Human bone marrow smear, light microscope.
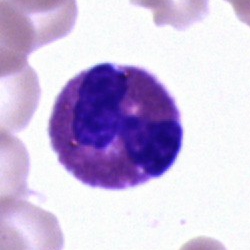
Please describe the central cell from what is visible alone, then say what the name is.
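Two lobes make up the nucleus, one lying toward the upper left and the other toward the lower right. Its chromatin is dark and dense. The cytoplasm is plentiful and pinkish-purple. This cell is an eosinophil.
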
